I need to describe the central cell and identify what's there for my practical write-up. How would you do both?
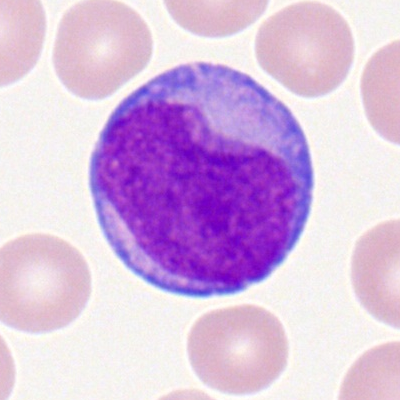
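The outline of the cell is round and smooth. Its nucleus occupies most of the cell and has a shallow notch at its upper right. The cytoplasm is broadest at the upper right of the cell. This cell is a myeloblast.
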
